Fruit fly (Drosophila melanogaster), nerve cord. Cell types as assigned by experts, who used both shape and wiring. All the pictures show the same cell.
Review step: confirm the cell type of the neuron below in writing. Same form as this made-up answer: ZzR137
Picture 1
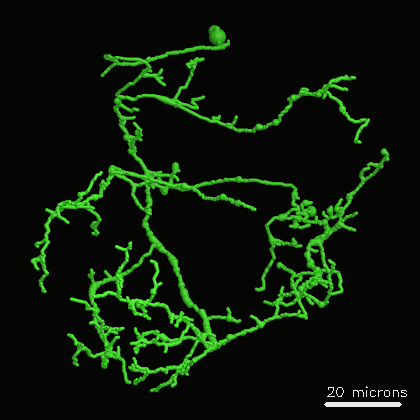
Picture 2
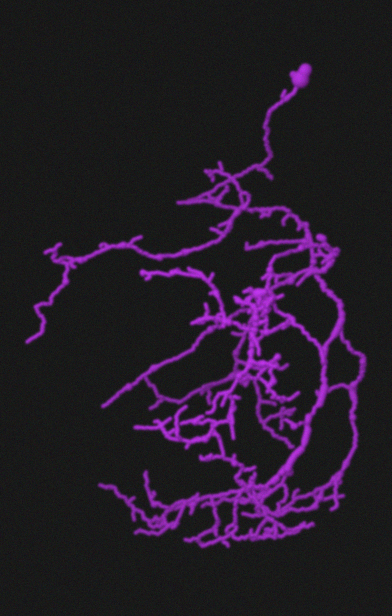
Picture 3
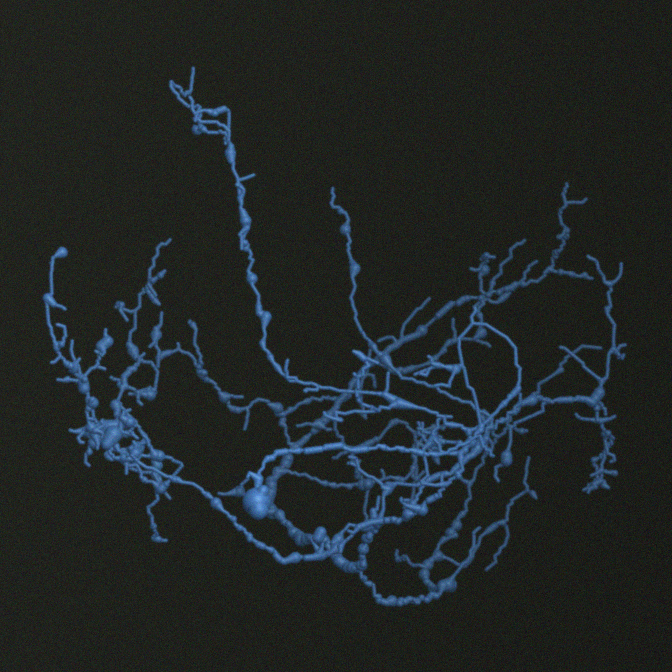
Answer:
IN03A070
